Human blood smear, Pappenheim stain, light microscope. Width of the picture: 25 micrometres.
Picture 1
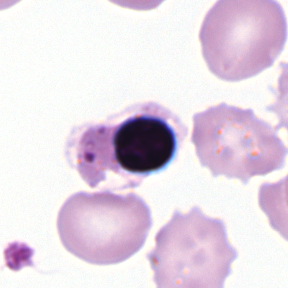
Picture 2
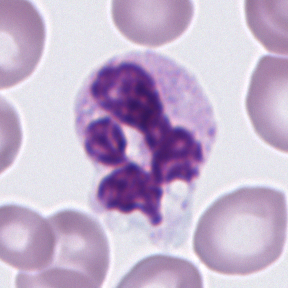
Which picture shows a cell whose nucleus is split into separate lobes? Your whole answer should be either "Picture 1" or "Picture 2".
Picture 2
